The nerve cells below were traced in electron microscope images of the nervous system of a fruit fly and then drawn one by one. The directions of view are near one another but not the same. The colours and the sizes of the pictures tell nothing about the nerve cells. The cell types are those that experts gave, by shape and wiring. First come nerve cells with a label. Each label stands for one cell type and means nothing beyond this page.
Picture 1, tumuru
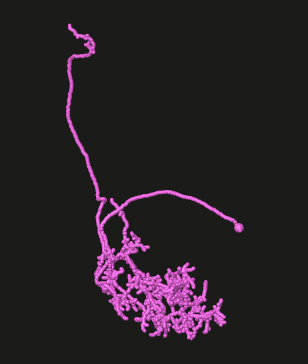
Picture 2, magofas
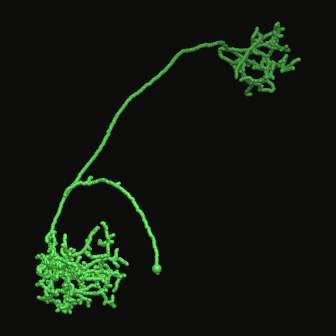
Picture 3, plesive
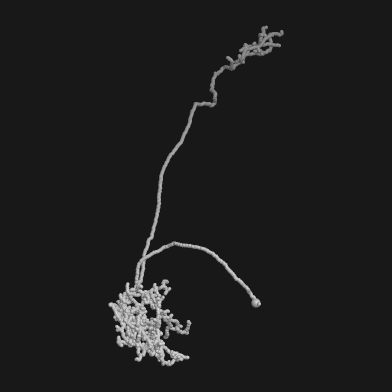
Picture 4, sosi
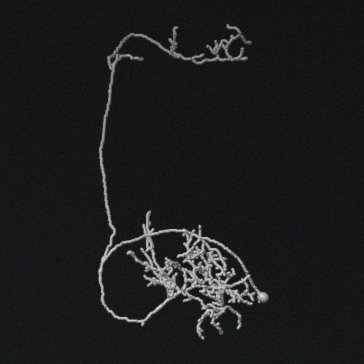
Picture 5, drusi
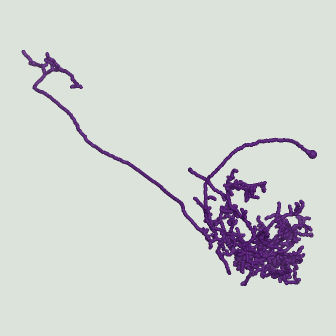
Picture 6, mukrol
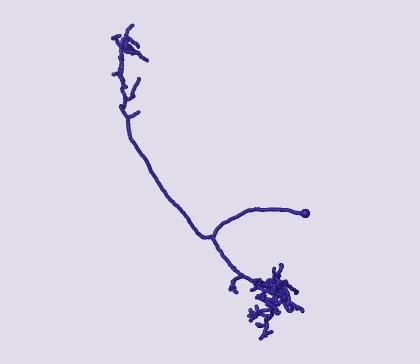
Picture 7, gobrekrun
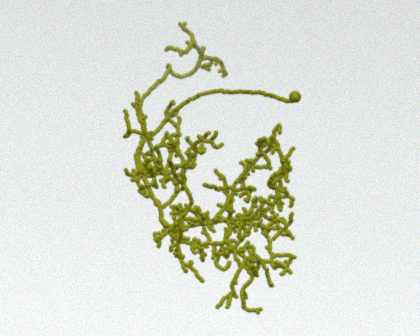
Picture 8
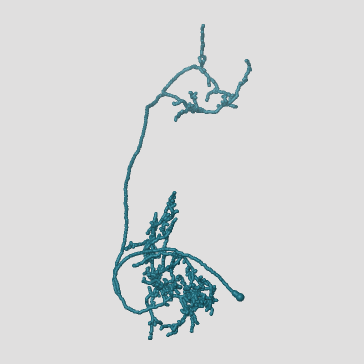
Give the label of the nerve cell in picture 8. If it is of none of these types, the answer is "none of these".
sosi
